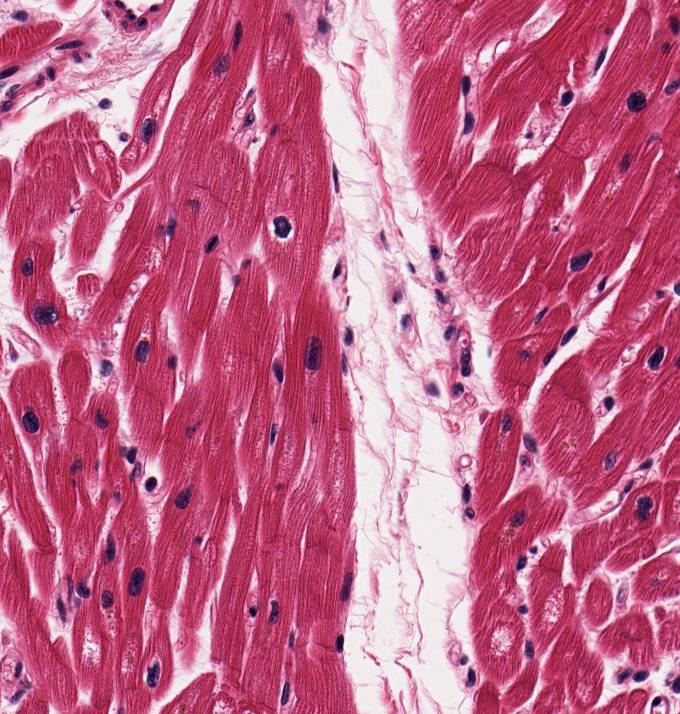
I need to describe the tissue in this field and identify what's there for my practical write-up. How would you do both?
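Down the middle of the field, top to bottom, a pale strip of loose connective tissue separates two masses of muscle fibres. The fibres branch and join neighbours rather than running as separate parallel cylinders; many in the lower right are cut across, giving rounded profiles. This is the left ventricle of the heart.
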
